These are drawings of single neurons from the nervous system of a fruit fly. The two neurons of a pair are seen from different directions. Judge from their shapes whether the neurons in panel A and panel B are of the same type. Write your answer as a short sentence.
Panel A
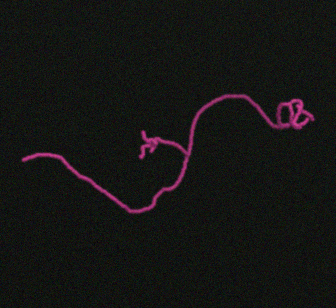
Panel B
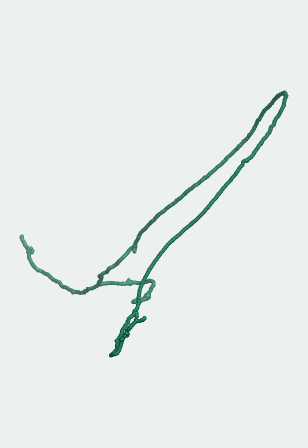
They are of different cell types.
